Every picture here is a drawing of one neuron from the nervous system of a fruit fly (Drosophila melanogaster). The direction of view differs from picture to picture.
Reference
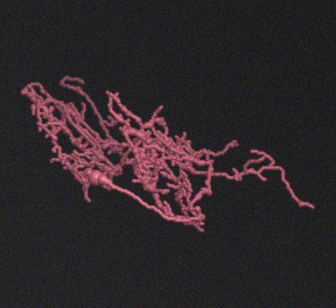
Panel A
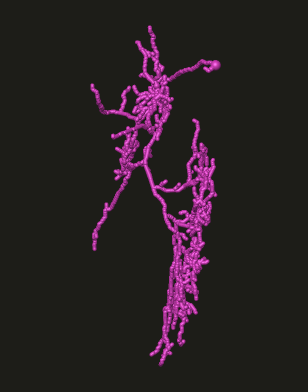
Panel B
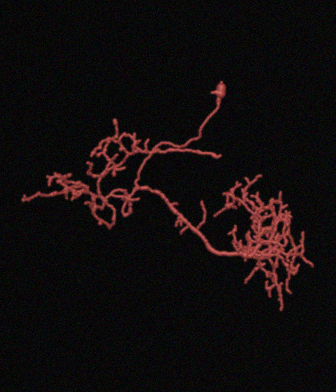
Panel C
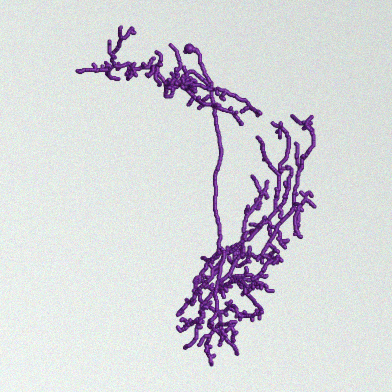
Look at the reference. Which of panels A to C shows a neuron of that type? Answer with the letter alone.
A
